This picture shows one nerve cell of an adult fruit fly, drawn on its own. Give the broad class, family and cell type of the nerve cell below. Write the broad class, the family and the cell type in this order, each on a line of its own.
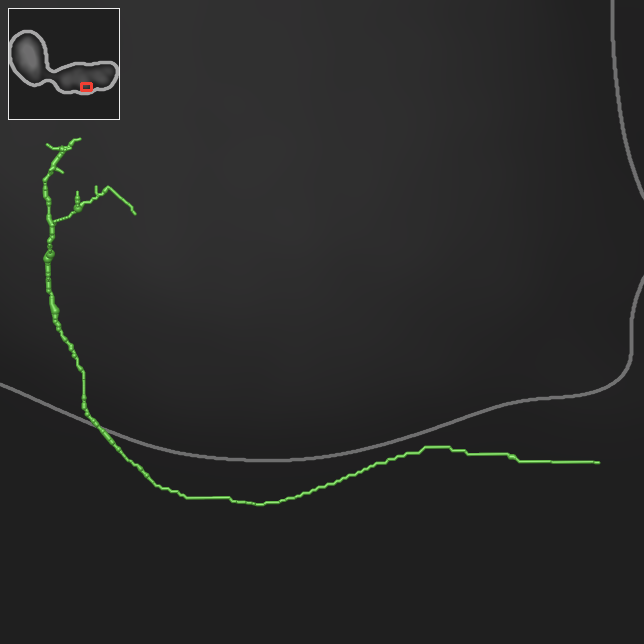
sensory neuron entering the nerve cord
class gustatory
LgLG1a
